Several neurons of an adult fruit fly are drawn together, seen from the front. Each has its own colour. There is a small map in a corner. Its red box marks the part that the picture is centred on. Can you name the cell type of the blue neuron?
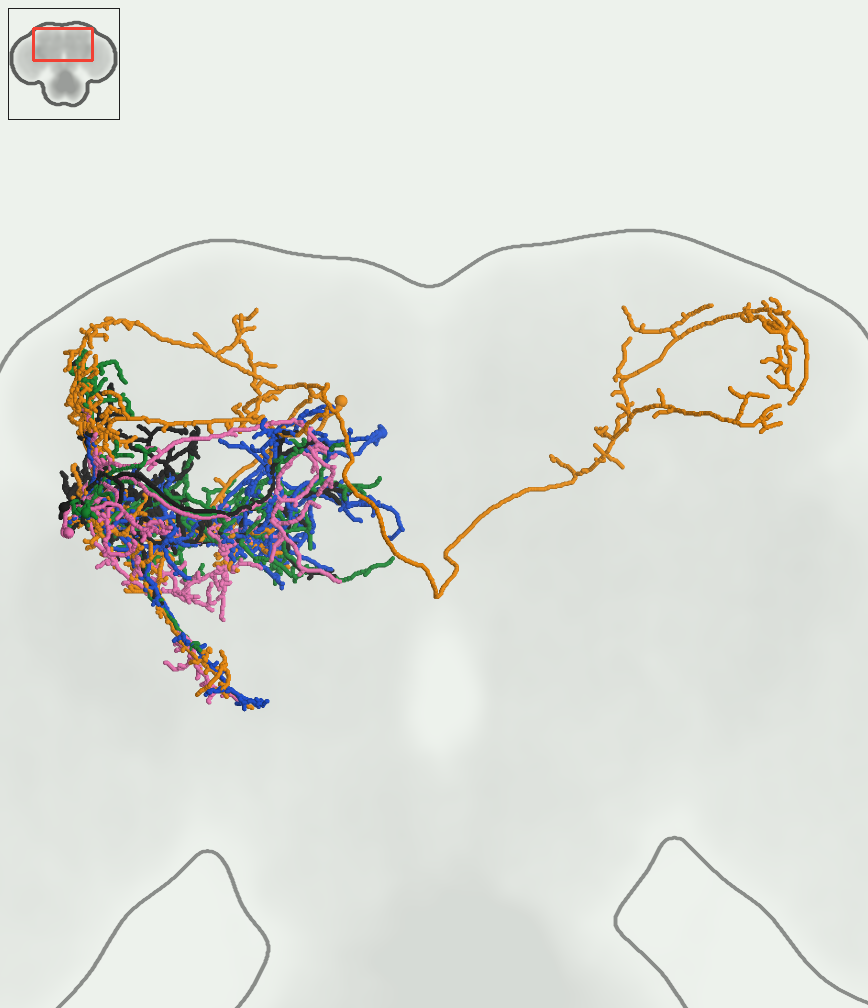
CL151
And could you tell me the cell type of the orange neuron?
PLP128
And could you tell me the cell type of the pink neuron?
PLP054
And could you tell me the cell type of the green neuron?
PLP052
